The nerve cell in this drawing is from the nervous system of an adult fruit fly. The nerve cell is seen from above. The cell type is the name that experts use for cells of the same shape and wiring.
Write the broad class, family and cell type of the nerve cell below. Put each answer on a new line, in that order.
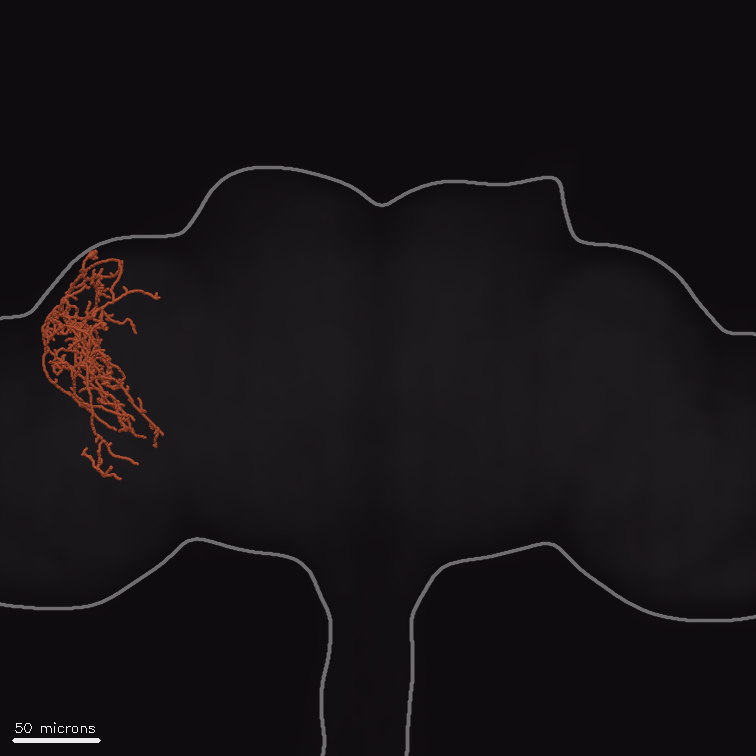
central-brain intrinsic neuron
hemilineage VLPa1_lateral
AVLP303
